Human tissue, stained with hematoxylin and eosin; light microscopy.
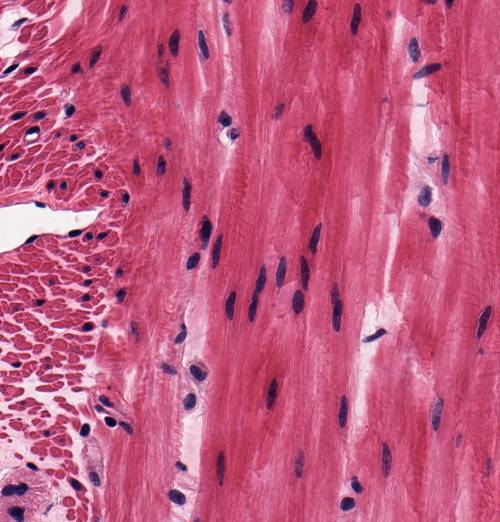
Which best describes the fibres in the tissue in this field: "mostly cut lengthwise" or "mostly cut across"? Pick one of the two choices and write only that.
Mostly cut lengthwise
